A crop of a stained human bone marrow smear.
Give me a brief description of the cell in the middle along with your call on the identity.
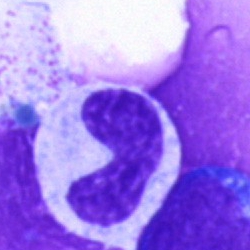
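Beginning with the outline: it is round and smooth. Next, the nucleus: kidney-shaped, with a deep indentation opening to the left. Within it, no nucleoli are visible. Last, the cytoplasm, which holds fine, faint lilac granules. Conclusion: band neutrophil.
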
